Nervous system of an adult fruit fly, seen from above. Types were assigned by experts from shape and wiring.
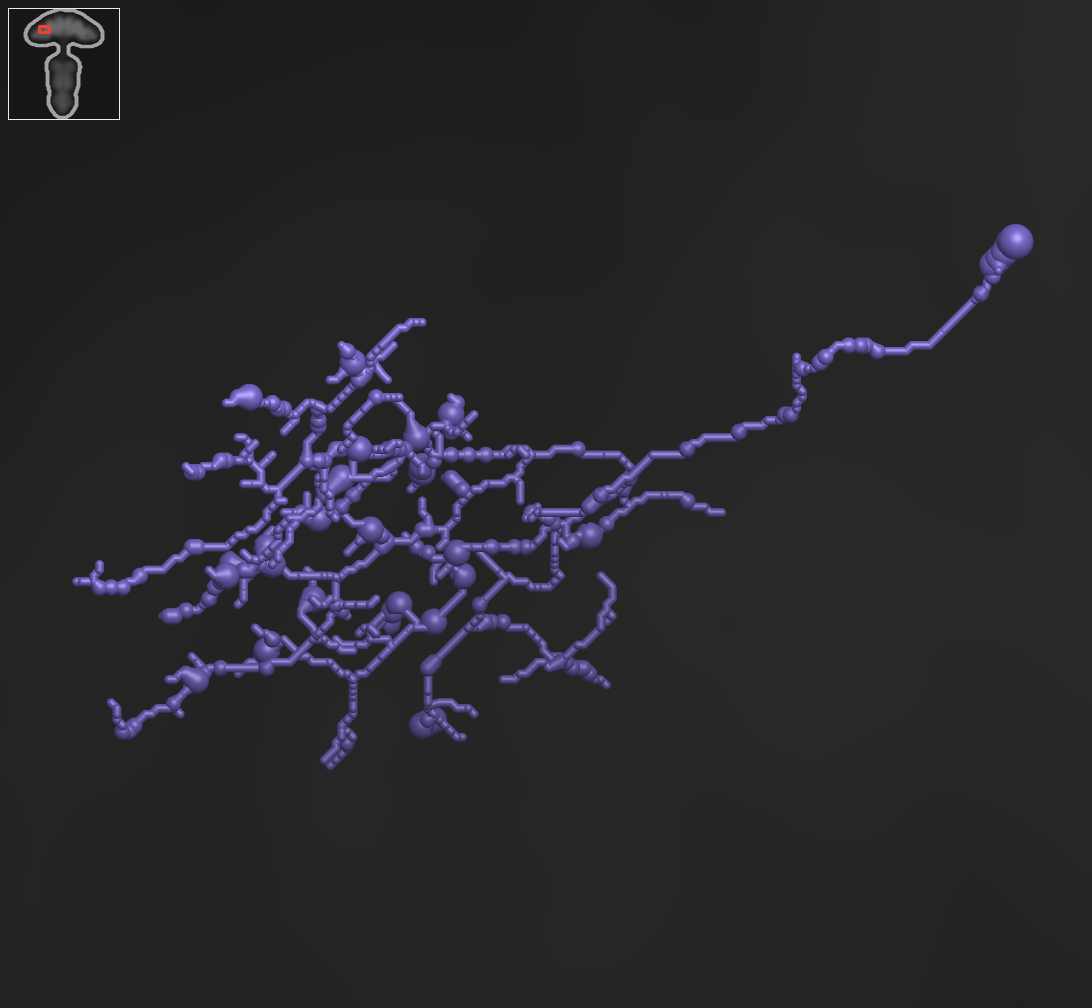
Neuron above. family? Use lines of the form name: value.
family: Cm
